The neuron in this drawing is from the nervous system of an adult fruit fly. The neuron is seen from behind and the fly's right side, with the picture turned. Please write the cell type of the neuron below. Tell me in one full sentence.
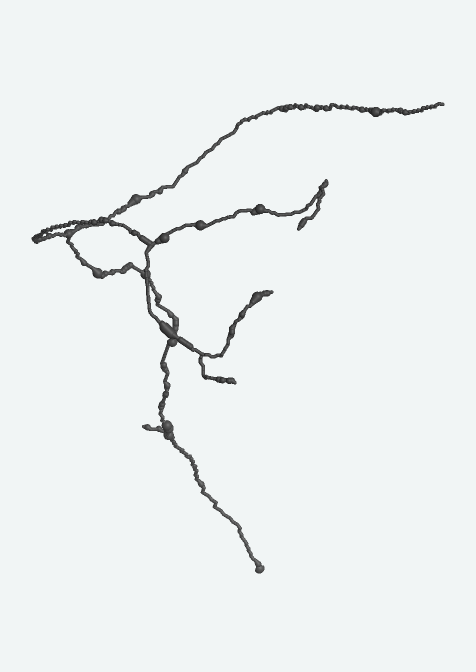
On the level of cell type, this neuron is SNxx16.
